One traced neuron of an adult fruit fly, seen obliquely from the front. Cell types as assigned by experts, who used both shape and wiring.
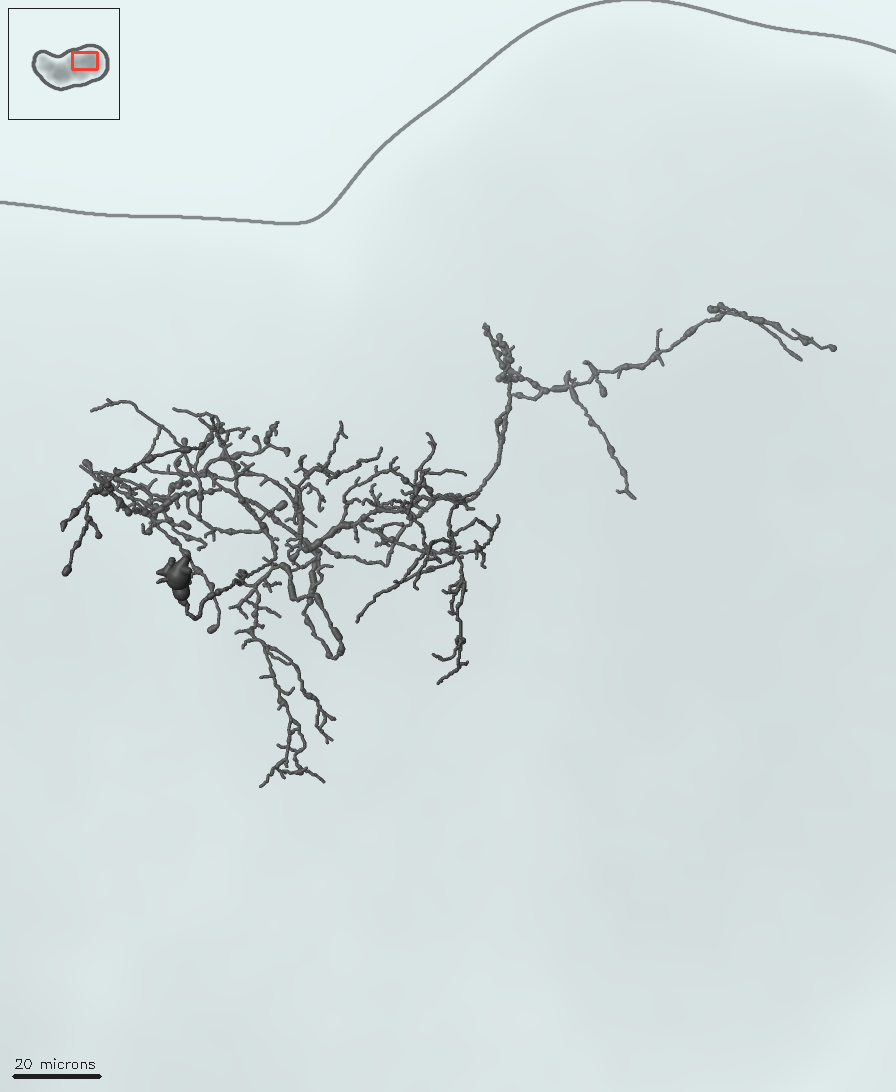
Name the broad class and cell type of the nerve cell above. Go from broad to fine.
central-brain intrinsic neuron; SMP144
